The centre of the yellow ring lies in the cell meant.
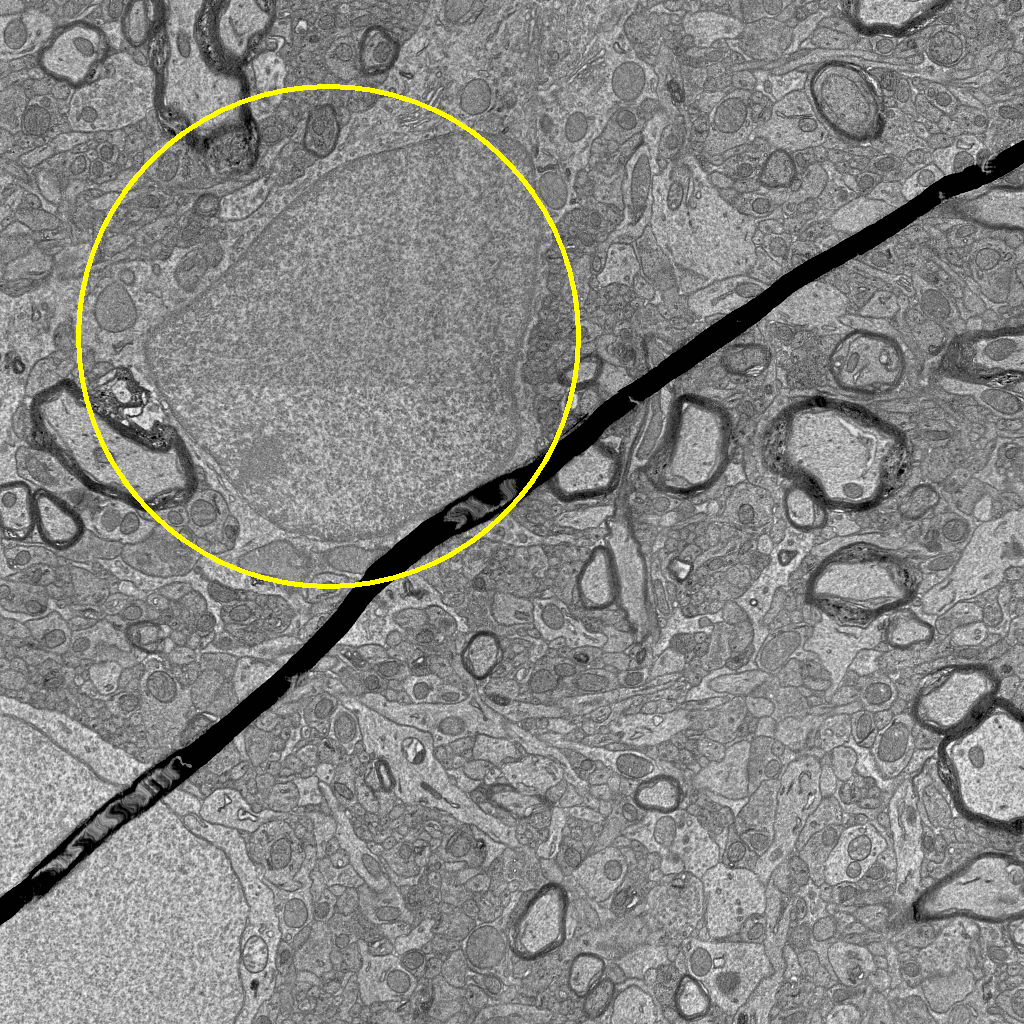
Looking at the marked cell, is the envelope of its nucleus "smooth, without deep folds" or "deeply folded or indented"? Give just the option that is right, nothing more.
Smooth, without deep folds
